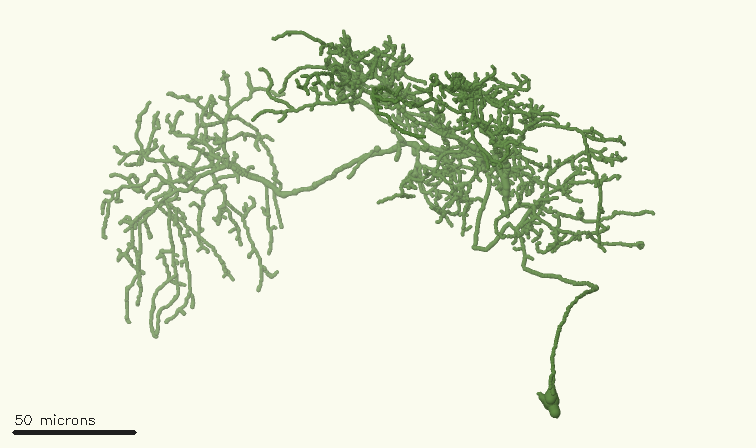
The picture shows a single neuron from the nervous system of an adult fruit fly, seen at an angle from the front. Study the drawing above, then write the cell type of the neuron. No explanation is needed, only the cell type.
LoVC3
